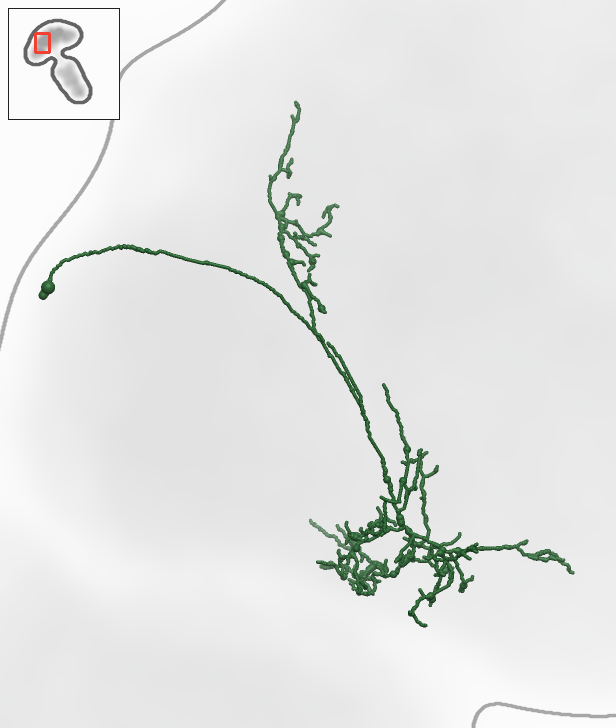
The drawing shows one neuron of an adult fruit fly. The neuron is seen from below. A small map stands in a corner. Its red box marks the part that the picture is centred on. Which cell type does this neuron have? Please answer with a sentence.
The cell type is CB1564.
